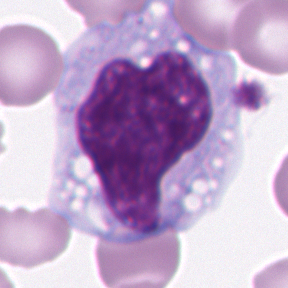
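Monocyte, in a stained smear of human peripheral blood. Its outline looks irregular and slightly angular to me, not smoothly round. The nucleus carries a notch in its upper edge and narrows from a broad top toward the bottom. Its chromatin appears fine and lacy rather than coarsely clumped.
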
